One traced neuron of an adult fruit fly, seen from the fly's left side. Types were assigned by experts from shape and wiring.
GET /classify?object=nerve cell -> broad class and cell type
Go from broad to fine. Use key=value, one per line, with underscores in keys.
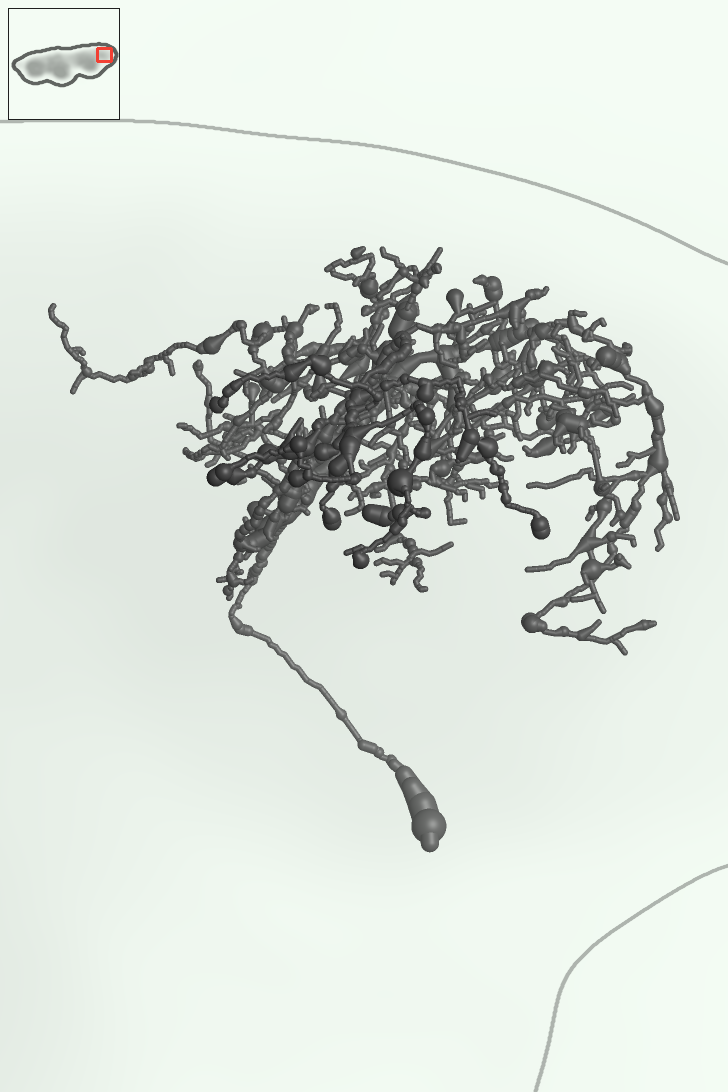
broad_class=nerve-cord intrinsic neuron
cell_type=INXXX377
